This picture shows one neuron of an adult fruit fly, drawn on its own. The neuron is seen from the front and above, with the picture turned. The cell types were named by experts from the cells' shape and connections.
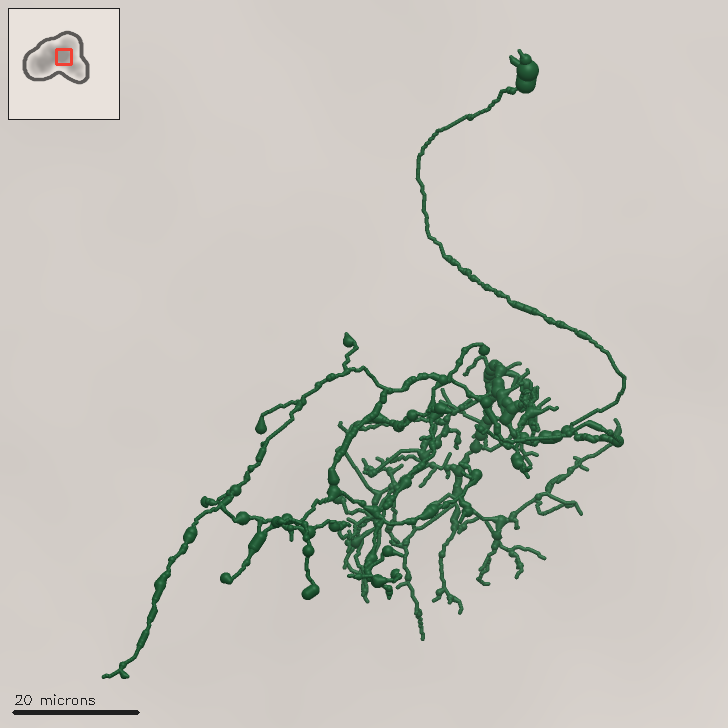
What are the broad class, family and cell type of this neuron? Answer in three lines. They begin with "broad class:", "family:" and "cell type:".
broad class: central-brain intrinsic neuron
family: hemilineage VPNl&d1_dorsal
cell type: LHAV5a10_b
